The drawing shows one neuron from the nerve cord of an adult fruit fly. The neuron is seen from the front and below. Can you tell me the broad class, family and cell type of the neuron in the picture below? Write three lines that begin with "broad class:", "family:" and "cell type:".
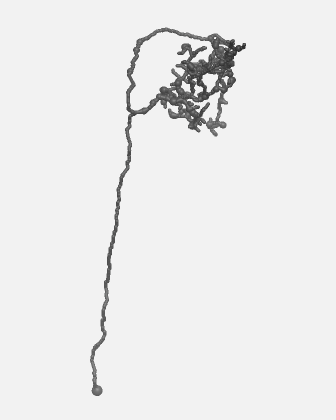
broad class: nerve-cord intrinsic neuron
family: hemilineage 02A
cell type: IN02A052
